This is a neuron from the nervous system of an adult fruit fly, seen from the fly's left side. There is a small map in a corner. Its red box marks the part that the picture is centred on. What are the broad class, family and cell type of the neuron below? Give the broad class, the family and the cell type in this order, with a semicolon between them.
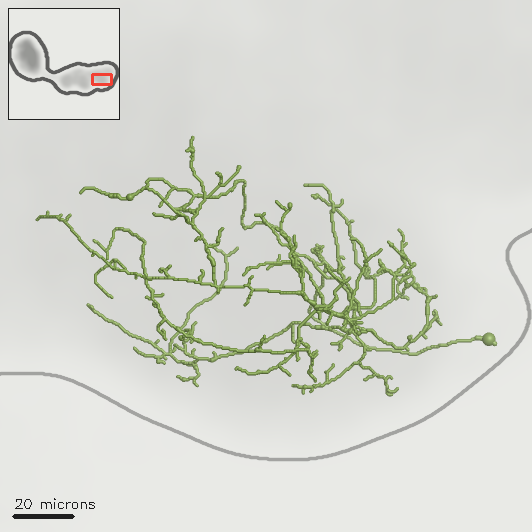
nerve-cord intrinsic neuron; hemilineage 04B; IN04B052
